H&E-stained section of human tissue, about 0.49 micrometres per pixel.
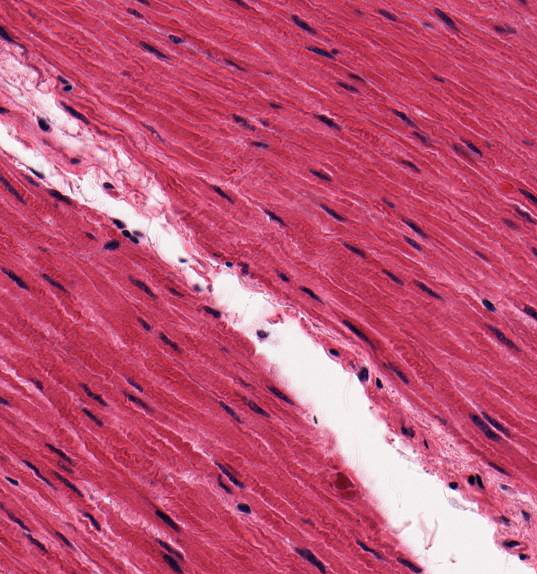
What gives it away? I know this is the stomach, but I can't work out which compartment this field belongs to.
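Here I'm looking at smooth muscle. The fibres run parallel, diagonally from upper left to lower right across the whole field, each with a gently wavy outline. Inside them sit elongated oval nuclei, long axis along the fibre, single and fairly evenly scattered rather than crowded into rows or clusters.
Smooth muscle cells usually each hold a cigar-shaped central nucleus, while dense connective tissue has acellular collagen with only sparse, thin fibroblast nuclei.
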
